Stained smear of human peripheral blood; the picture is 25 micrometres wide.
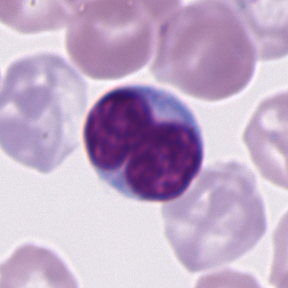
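Typical lymphocyte: the central cell. Outline first: round and smooth, the cell about 11 micrometres across. Next, the nucleus: two lobes set diagonally, one upper left and one lower right, together filling about 80% of the cell's area. Then the chromatin: dark purple and coarsely clumped, with small paler patches between the clumps. Finally, the cytoplasm: a narrow pale blue rim, widest at the upper right.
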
